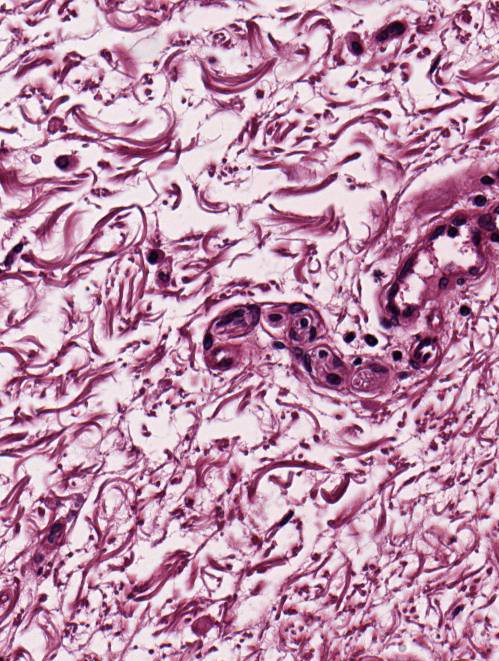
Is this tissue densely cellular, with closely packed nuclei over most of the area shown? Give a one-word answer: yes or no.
No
